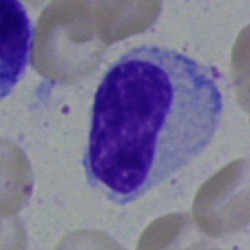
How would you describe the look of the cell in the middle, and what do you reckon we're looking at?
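First, position: the nucleus sits off-centre to the left, leaving a wider band of cytoplasm on the right. Chromatin: dense, dark purple, small paler patches giving a clumped look; no distinct nucleoli. Cytoplasm: moderate, pale grey-blue, deepening to darker blue at the edge. Name: metamyelocyte.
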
